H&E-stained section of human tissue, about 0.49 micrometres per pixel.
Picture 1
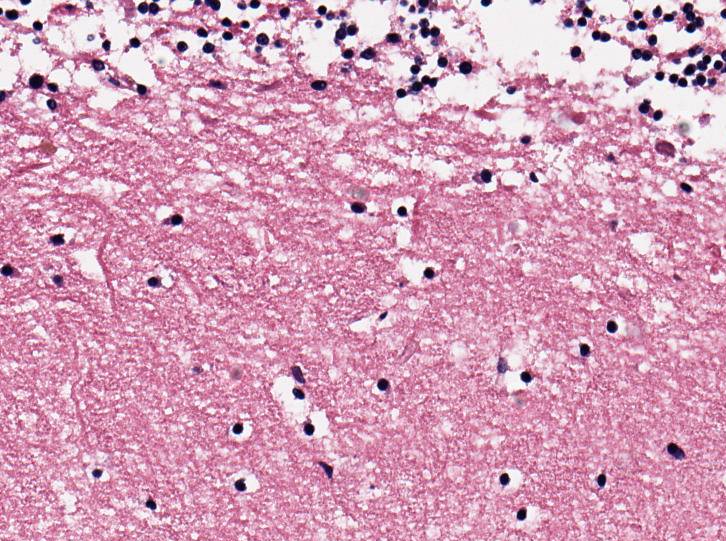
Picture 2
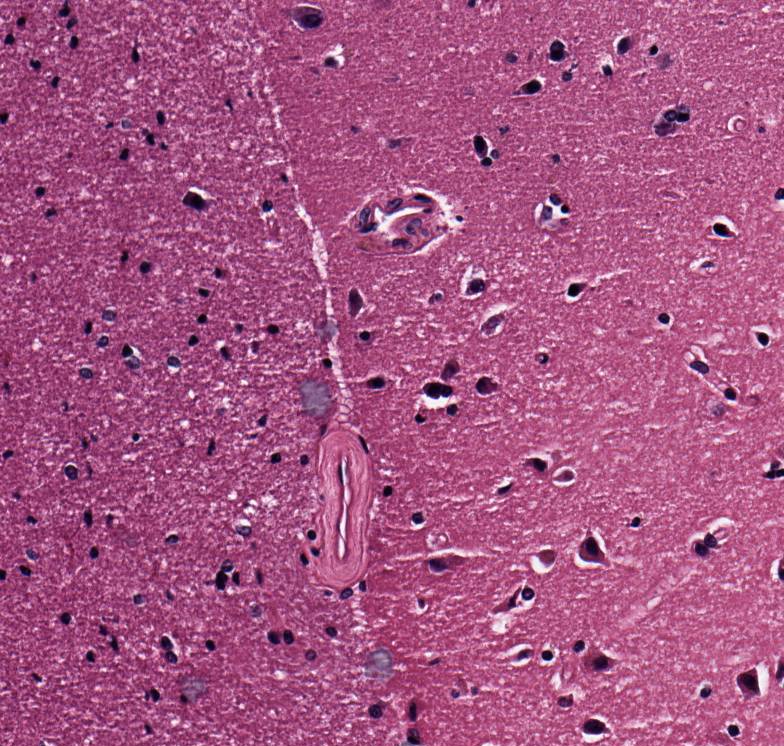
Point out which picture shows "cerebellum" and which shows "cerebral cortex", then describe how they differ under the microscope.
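The first picture is cerebellum, the second cerebral cortex. Notice, in the first, a band of densely packed, small, round, deeply stained nuclei with little or no visible cytoplasm running along the top edge, above a broad, finely granular pink meshwork with only sparse single nuclei. The second shows instead a fine pink fibrillary meshwork with small round dark nuclei scattered singly and fairly evenly across its left half.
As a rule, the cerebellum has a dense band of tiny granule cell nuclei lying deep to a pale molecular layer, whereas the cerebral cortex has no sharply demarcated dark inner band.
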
